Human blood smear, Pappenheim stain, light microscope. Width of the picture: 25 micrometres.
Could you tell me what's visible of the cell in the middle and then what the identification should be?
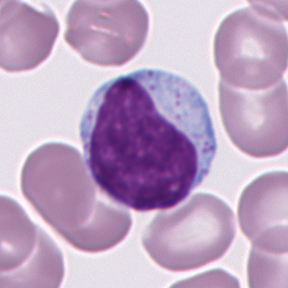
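Notice the nucleus here: bean-shaped, with a shallow indentation on its upper right side. It sits off-centre, over toward the lower left of the cell. The chromatin inside is dense and coarsely clumped. Meanwhile the cytoplasm makes its widest rim on the upper right side. It's a large granular lymphocyte.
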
